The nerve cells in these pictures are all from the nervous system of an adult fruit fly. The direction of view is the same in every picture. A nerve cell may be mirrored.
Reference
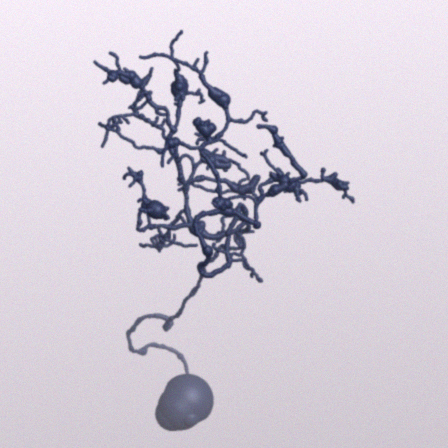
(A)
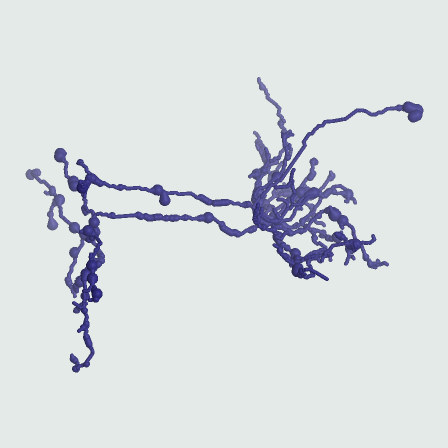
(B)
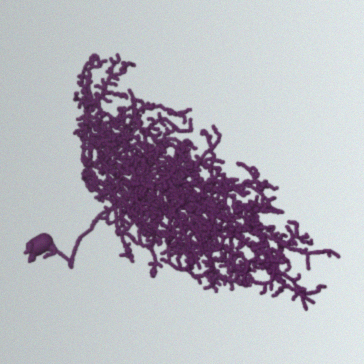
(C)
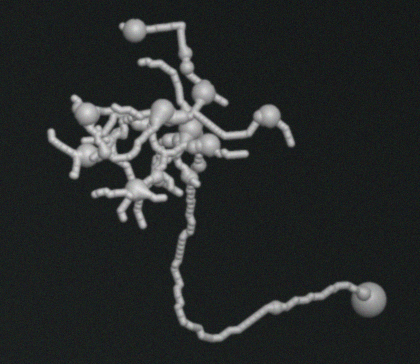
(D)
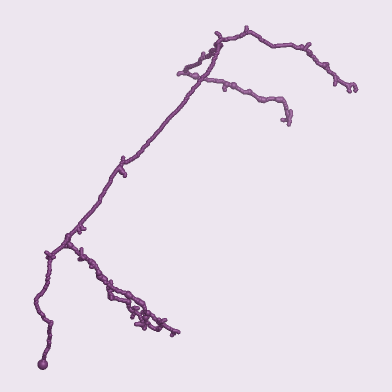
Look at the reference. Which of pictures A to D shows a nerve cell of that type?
C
